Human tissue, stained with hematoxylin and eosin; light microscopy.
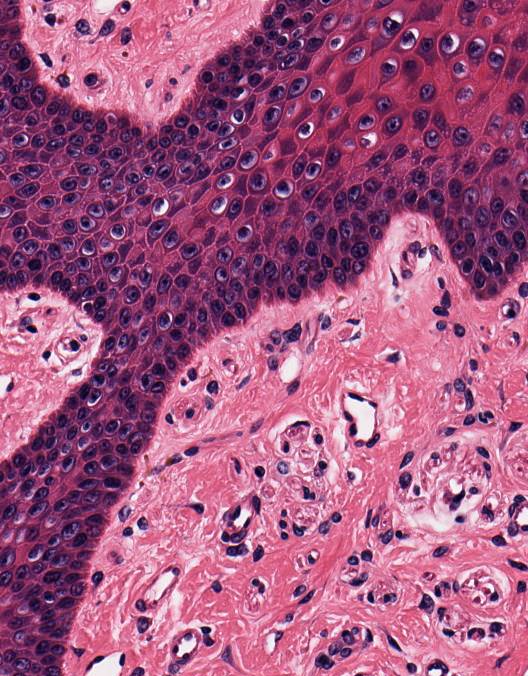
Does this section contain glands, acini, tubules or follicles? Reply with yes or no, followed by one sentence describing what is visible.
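No. No glands are seen anywhere in the field.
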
